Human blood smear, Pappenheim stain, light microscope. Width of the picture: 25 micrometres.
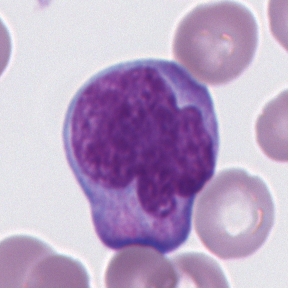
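Atypical promyelocyte at the centre of the field. First, the outline is irregular, with a rounded bulge of cytoplasm extending downward. Next, the nucleus fills most of the cell and is indented and lobed along its right side. Last, no distinct vacuoles are seen in the cytoplasm.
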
